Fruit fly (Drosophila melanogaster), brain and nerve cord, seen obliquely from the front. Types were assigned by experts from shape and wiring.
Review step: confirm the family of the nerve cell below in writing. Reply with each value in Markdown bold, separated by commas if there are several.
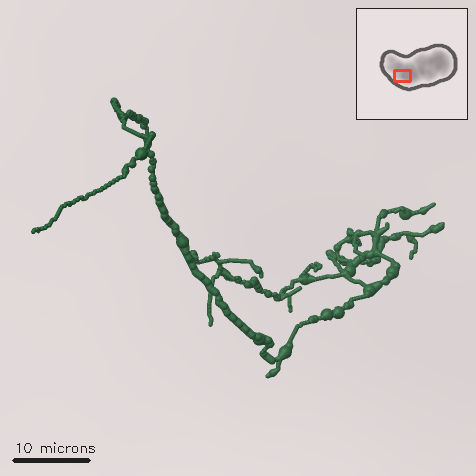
**class gustatory**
